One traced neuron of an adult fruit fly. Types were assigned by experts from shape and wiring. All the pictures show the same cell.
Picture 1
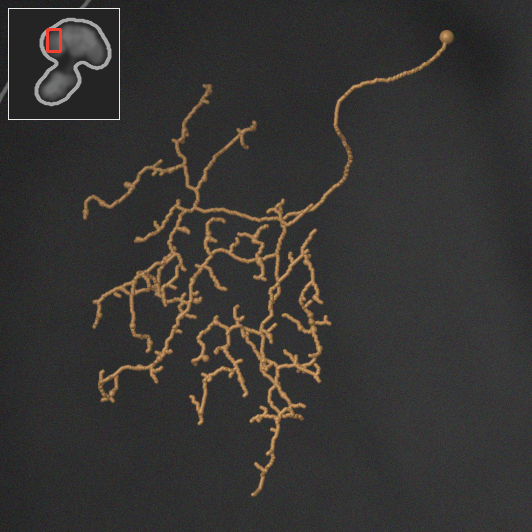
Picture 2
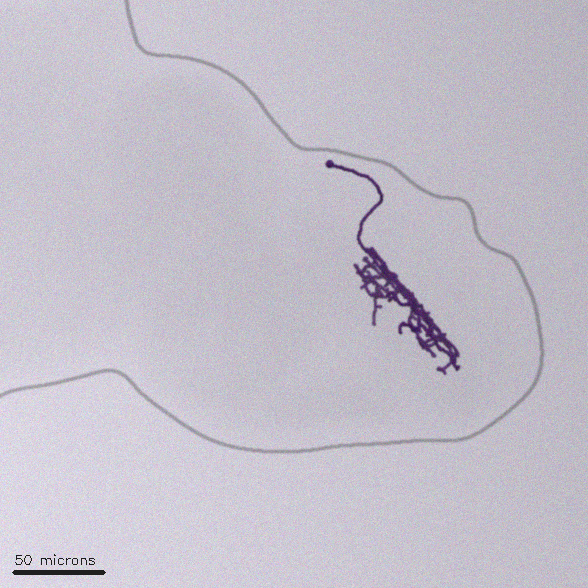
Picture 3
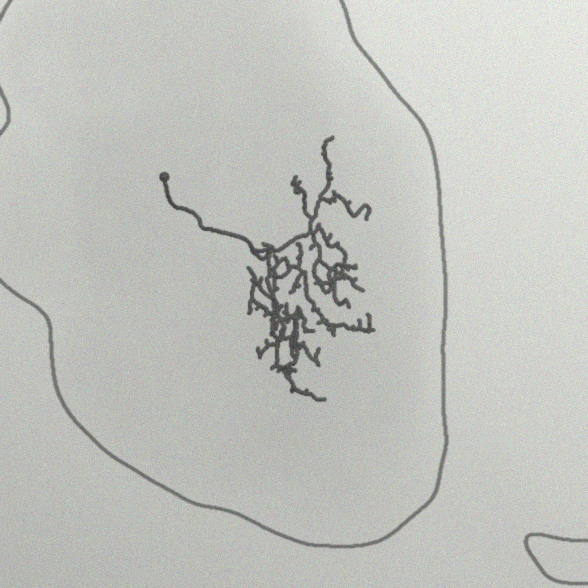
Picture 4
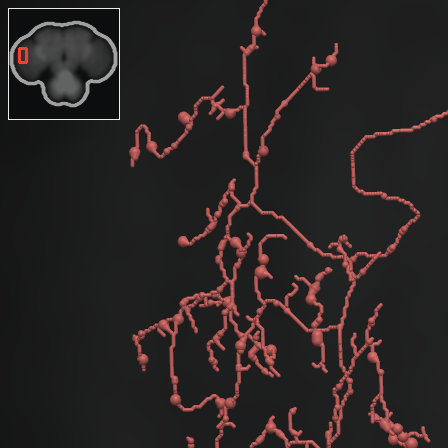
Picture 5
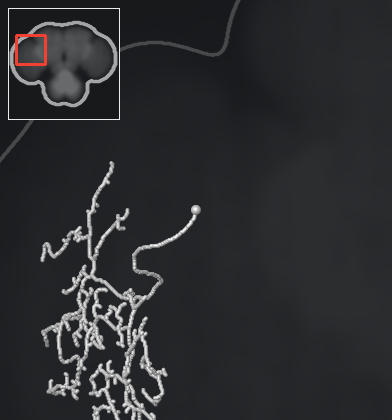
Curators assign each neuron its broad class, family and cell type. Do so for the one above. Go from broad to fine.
optic-lobe intrinsic neuron; Cm; Cm19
